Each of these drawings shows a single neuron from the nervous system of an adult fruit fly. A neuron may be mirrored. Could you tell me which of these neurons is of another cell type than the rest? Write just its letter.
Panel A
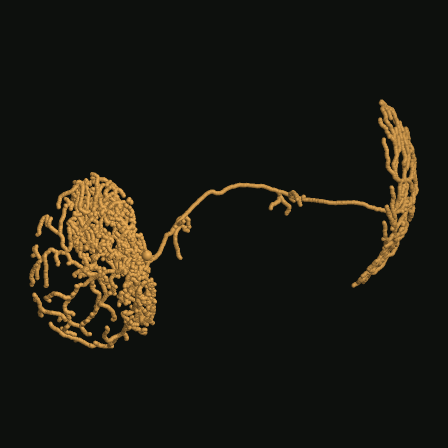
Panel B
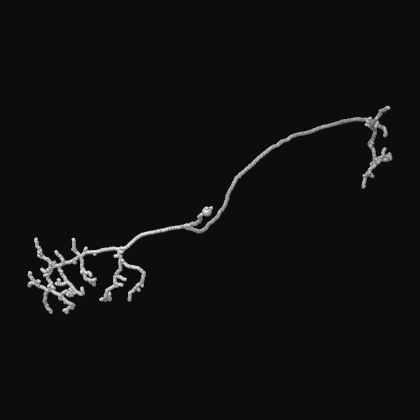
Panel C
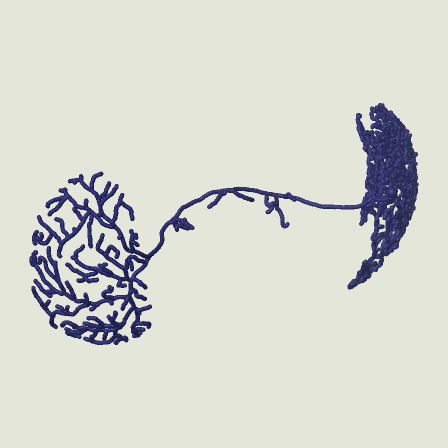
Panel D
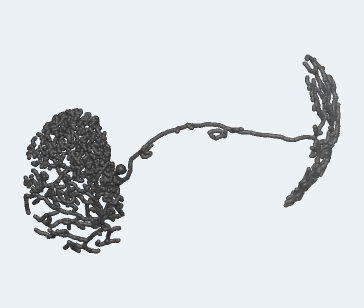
B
